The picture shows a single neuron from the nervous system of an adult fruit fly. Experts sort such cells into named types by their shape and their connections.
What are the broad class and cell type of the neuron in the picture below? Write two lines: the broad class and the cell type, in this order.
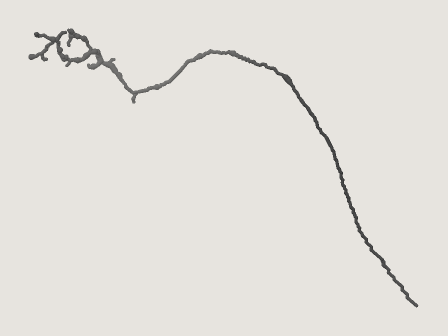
sensory neuron entering the nerve cord
SNxx03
